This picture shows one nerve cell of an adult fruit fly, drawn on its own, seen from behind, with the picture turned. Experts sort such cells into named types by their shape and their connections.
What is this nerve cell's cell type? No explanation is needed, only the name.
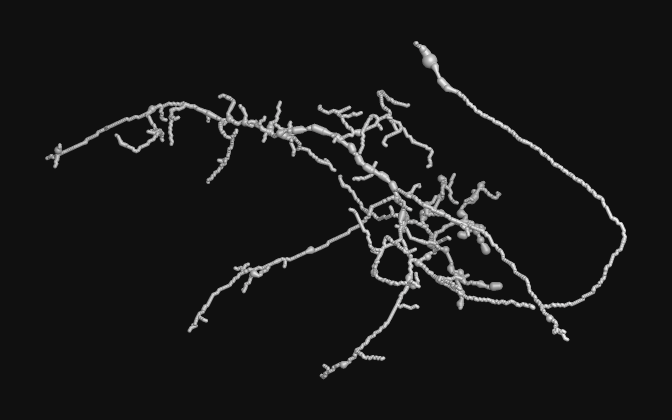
CB2084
